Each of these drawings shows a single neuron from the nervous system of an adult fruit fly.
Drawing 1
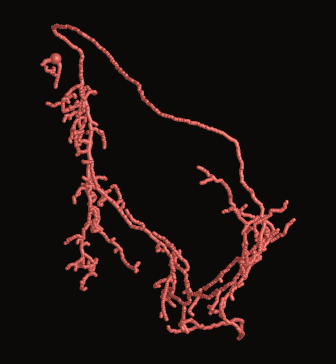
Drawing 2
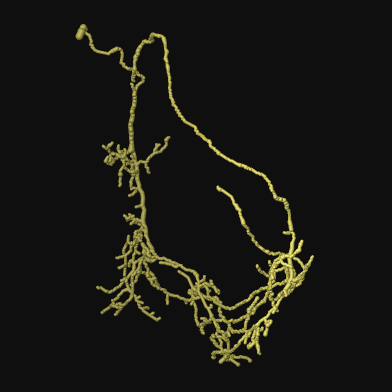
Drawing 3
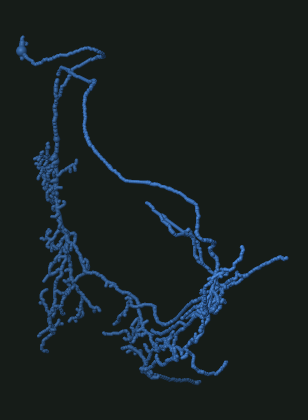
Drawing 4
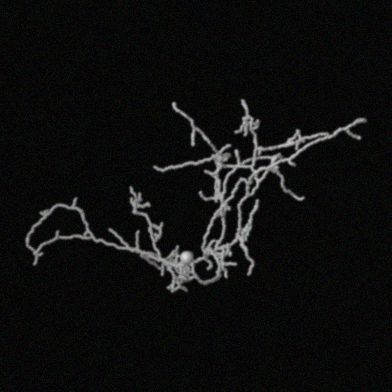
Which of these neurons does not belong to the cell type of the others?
4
